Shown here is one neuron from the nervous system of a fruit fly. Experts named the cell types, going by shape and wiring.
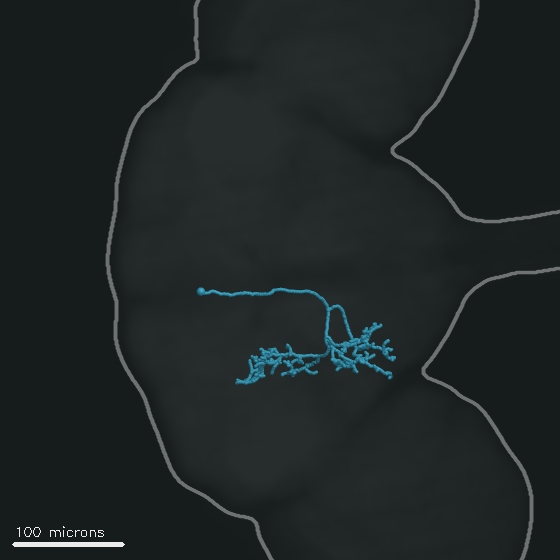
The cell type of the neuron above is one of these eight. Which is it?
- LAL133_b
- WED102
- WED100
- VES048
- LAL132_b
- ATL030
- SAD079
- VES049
LAL133_b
